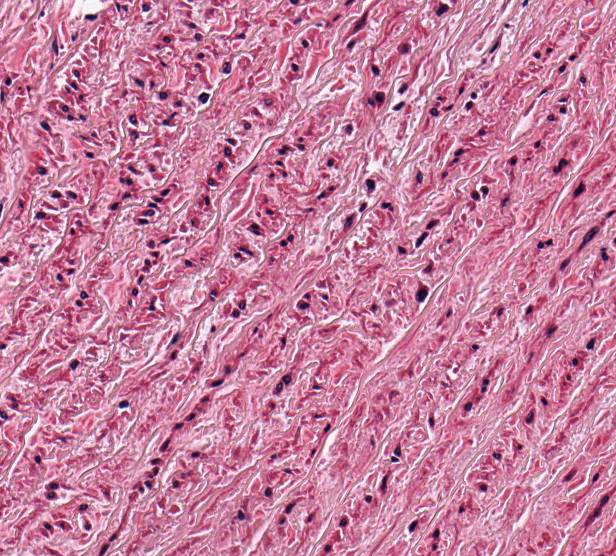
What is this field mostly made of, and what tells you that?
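Tally for this field: tunica media of an artery. Direction: fibres run diagonally, lower left to upper right. Gaps: narrow white slit-like clefts separate the fibre bundles along their length. Nuclei: small, dark, oval to elongated, most with the long axis along the fibres.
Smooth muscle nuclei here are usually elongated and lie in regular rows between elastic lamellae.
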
